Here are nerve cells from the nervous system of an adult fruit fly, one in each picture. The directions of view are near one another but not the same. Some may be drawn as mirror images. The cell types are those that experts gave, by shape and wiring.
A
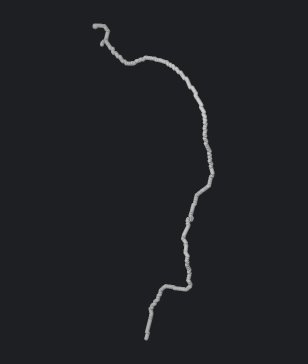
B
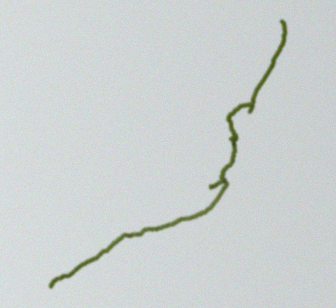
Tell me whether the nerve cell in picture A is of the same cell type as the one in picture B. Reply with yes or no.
yes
